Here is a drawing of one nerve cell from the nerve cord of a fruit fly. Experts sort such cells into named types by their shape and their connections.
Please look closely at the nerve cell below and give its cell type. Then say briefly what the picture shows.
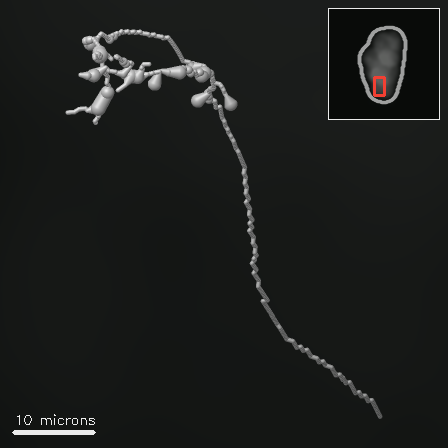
The cell type is DNg83. This is a descending neuron. No cell body is drawn. By the scale bar it is about 50 microns tall in this view.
